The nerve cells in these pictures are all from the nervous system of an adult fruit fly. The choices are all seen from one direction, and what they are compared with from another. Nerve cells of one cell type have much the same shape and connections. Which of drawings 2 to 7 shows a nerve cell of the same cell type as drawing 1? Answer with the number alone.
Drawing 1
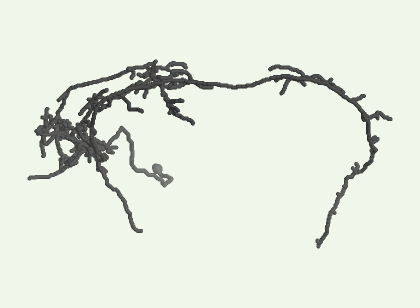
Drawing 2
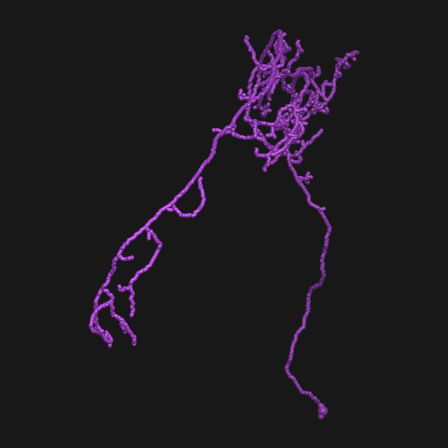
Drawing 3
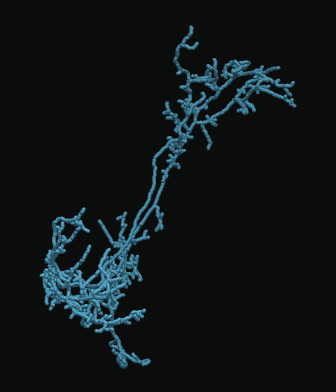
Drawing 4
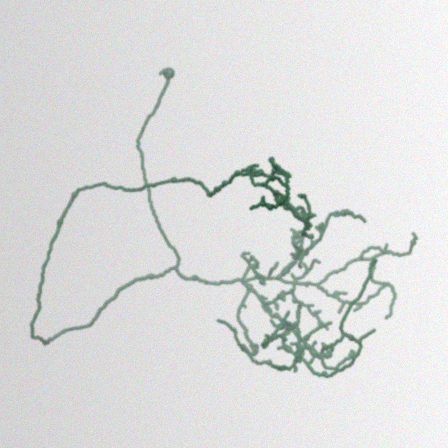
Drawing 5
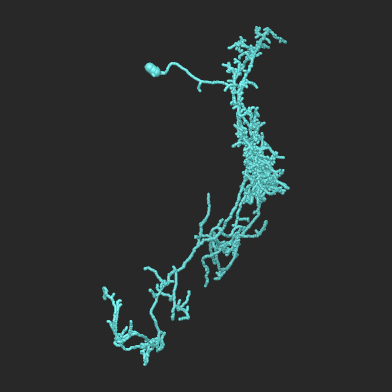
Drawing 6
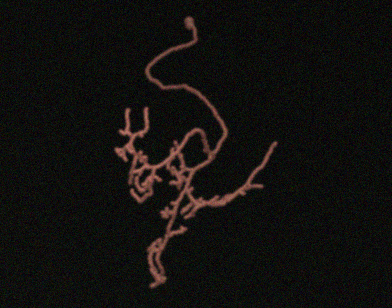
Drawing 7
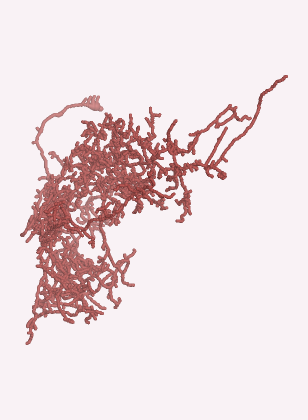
2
